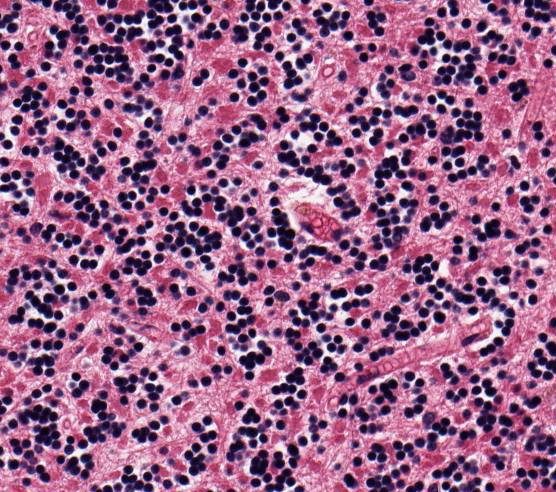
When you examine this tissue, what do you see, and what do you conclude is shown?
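Densely packed small round dark-blue nuclei cover the whole field, fairly evenly, without layering or organised units. Nuclei uniform in size, darkly stained, with almost no visible cytoplasm. Pink, finely fibrillary material between them forms irregular islands and strands. Tissue: cerebellum.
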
